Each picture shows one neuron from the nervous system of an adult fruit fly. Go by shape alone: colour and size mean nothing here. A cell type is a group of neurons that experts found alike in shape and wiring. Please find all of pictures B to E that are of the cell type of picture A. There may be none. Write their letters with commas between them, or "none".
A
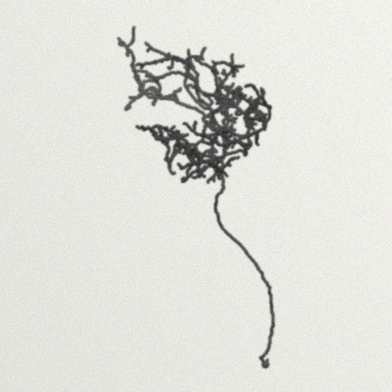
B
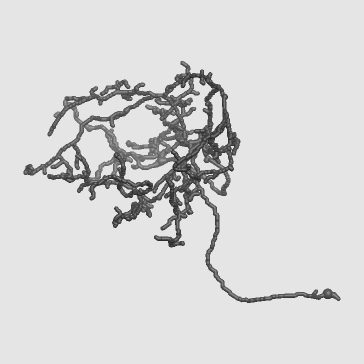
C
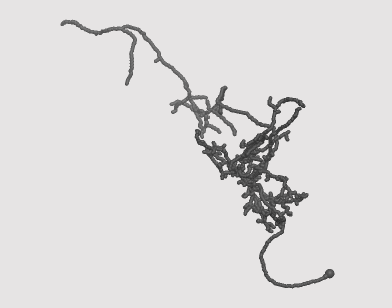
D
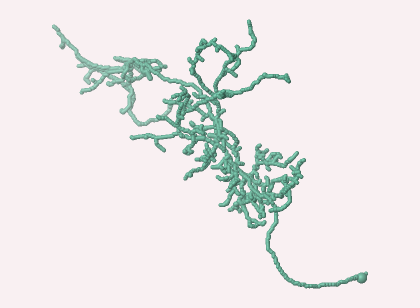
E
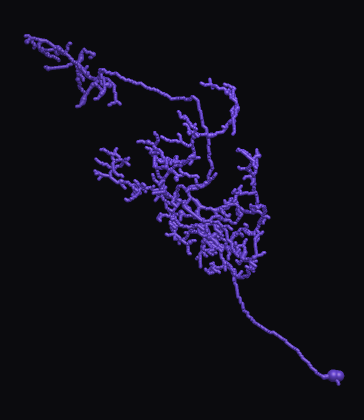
B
